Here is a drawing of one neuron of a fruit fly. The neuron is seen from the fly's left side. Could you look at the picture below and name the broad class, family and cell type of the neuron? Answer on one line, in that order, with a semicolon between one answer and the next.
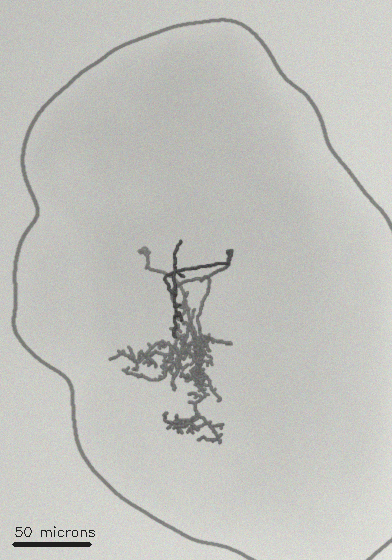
central-brain intrinsic neuron; hemilineage VLPl&d1_lateral; CB4173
